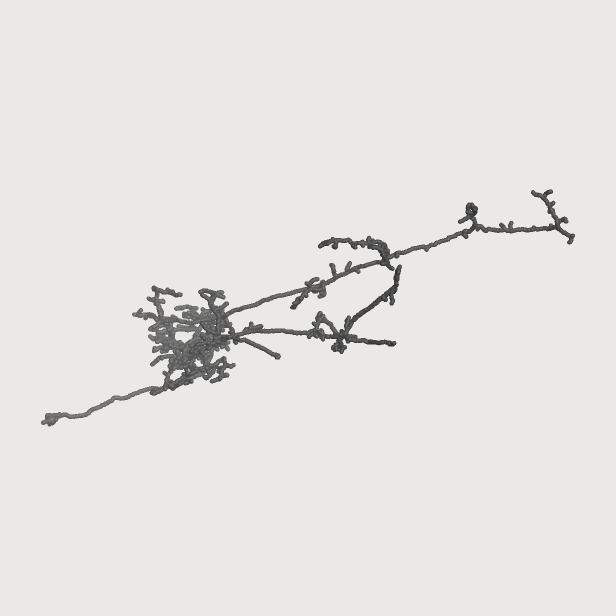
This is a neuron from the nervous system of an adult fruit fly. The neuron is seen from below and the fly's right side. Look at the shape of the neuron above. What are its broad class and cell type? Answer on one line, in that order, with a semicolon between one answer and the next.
nerve-cord intrinsic neuron; INXXX101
